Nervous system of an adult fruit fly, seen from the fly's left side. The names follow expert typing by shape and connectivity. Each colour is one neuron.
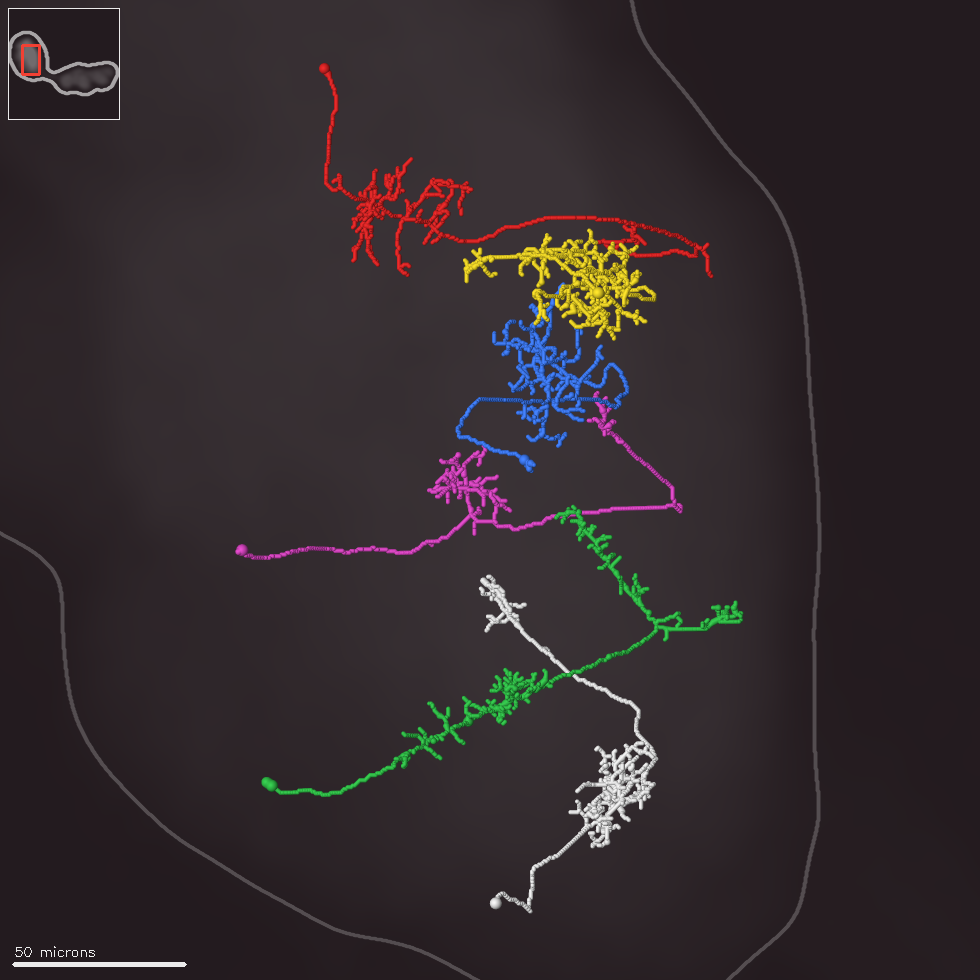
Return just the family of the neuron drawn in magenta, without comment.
Tm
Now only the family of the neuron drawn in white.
Tm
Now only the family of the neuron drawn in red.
TmY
